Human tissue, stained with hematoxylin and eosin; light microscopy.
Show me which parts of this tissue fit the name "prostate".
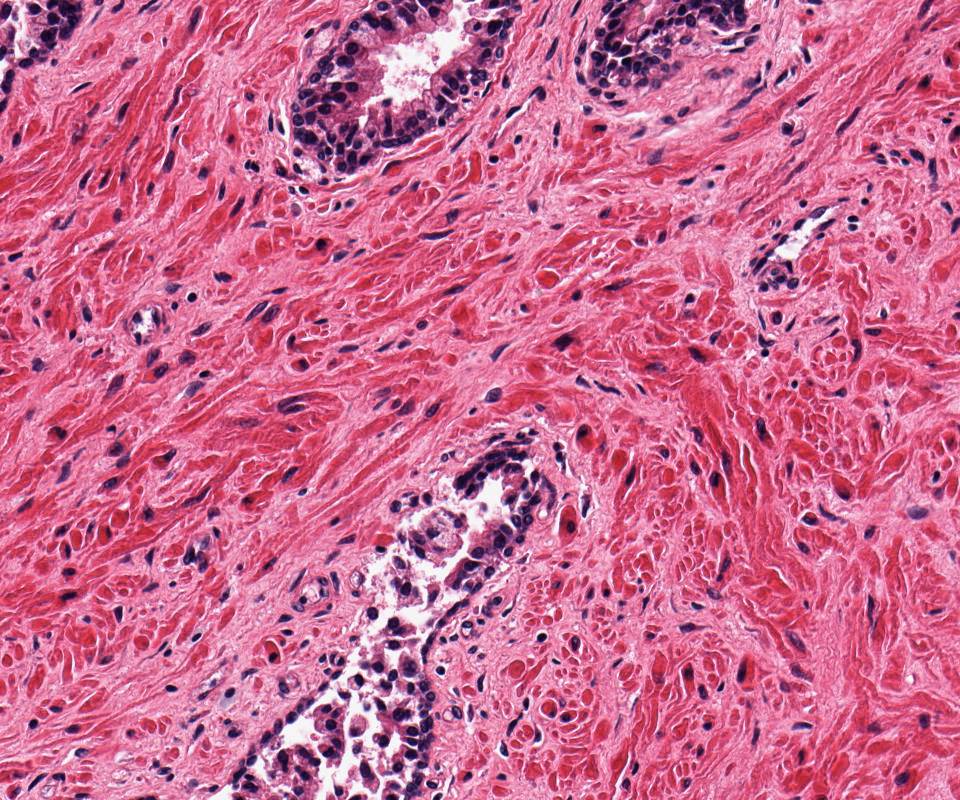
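Prostate: the stroma fits. Stromal cells: pink cytoplasm, elongated blunt-ended nuclei.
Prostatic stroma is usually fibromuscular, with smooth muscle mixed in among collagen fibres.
Lower right: many fibres cut across, showing as rounded pink profiles. Bottom-centre gland lumen: detached cells and pale debris. No fat cells anywhere in the field.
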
